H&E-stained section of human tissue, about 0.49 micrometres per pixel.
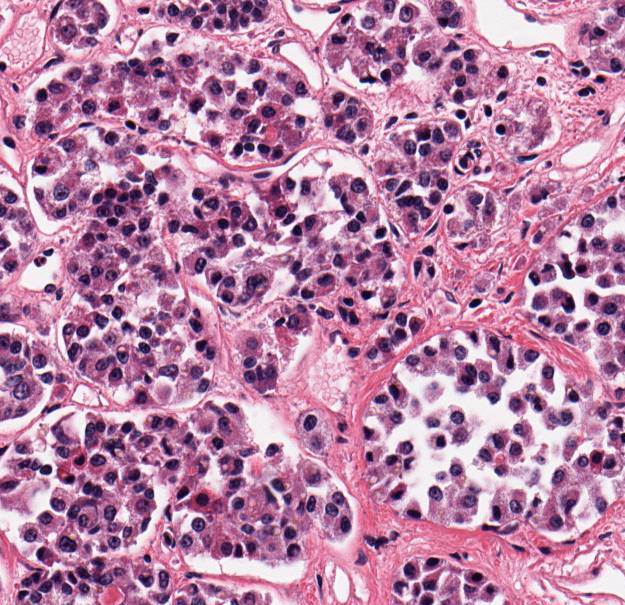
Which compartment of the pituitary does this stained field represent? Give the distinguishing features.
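Answer: the pars distalis. Throughout the field, cells are grouped in rounded nests divided by thin fibrous septa of pink collagen holding a few flattened spindle nuclei.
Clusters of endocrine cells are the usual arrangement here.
No epithelium-lined glands form within the nests.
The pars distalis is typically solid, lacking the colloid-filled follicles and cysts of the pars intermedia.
White clefts separate many nests from the surrounding septa.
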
